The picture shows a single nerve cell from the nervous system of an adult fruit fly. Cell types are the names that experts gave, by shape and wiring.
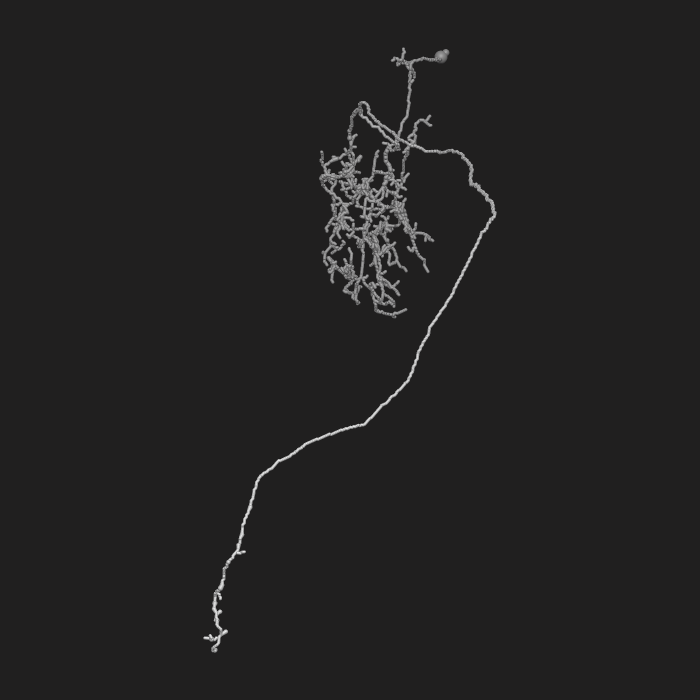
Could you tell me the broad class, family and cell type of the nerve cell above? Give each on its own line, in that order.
central-brain intrinsic neuron
hemilineage VLPl2_medial
AVLP194_b1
